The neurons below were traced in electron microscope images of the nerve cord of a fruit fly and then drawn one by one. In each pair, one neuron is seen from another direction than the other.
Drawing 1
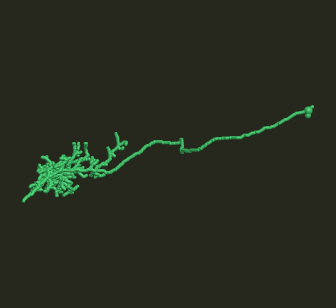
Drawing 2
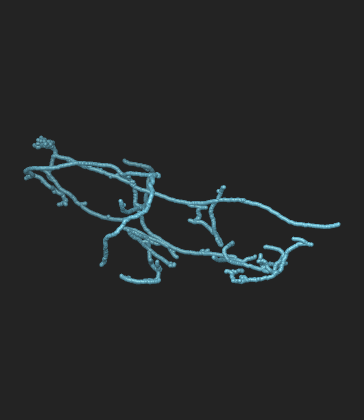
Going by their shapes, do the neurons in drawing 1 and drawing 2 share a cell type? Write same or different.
different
